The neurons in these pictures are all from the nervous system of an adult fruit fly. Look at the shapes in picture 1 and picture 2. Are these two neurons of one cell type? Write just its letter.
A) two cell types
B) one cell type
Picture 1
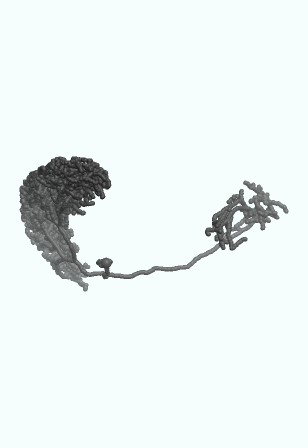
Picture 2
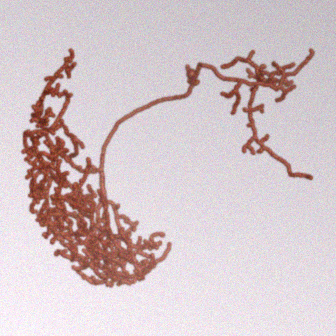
A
